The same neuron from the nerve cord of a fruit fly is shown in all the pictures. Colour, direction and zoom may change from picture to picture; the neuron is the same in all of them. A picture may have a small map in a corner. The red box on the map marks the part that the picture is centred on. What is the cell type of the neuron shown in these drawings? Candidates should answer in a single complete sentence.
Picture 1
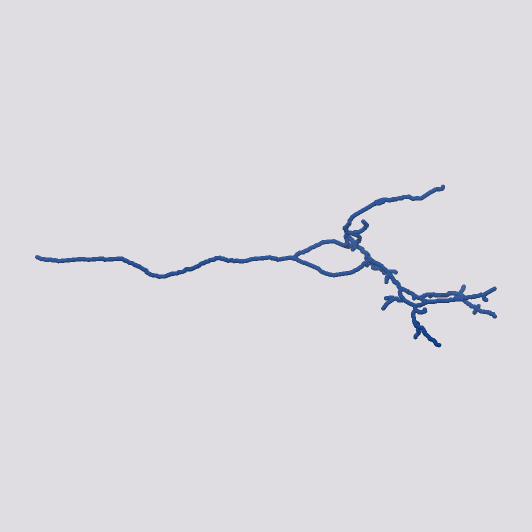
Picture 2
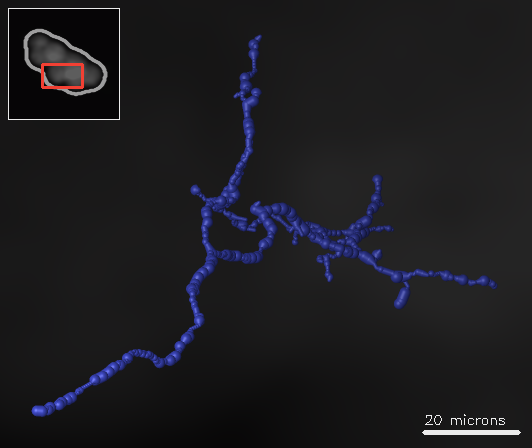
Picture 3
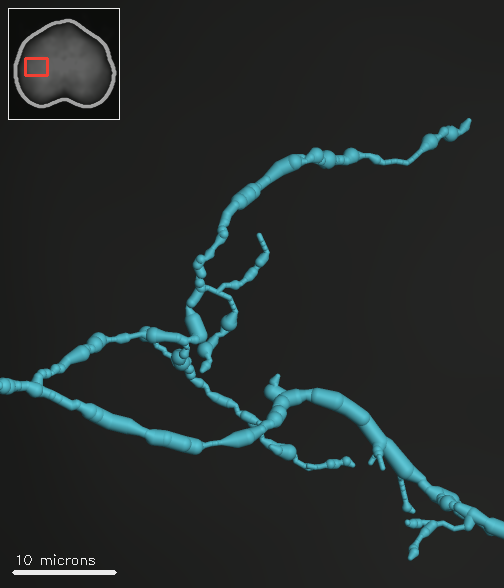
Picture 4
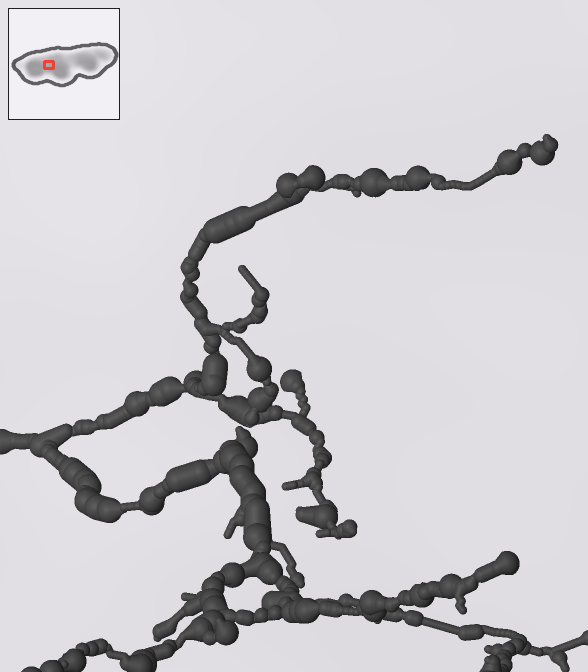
On the level of cell type, this neuron is SNpp62.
